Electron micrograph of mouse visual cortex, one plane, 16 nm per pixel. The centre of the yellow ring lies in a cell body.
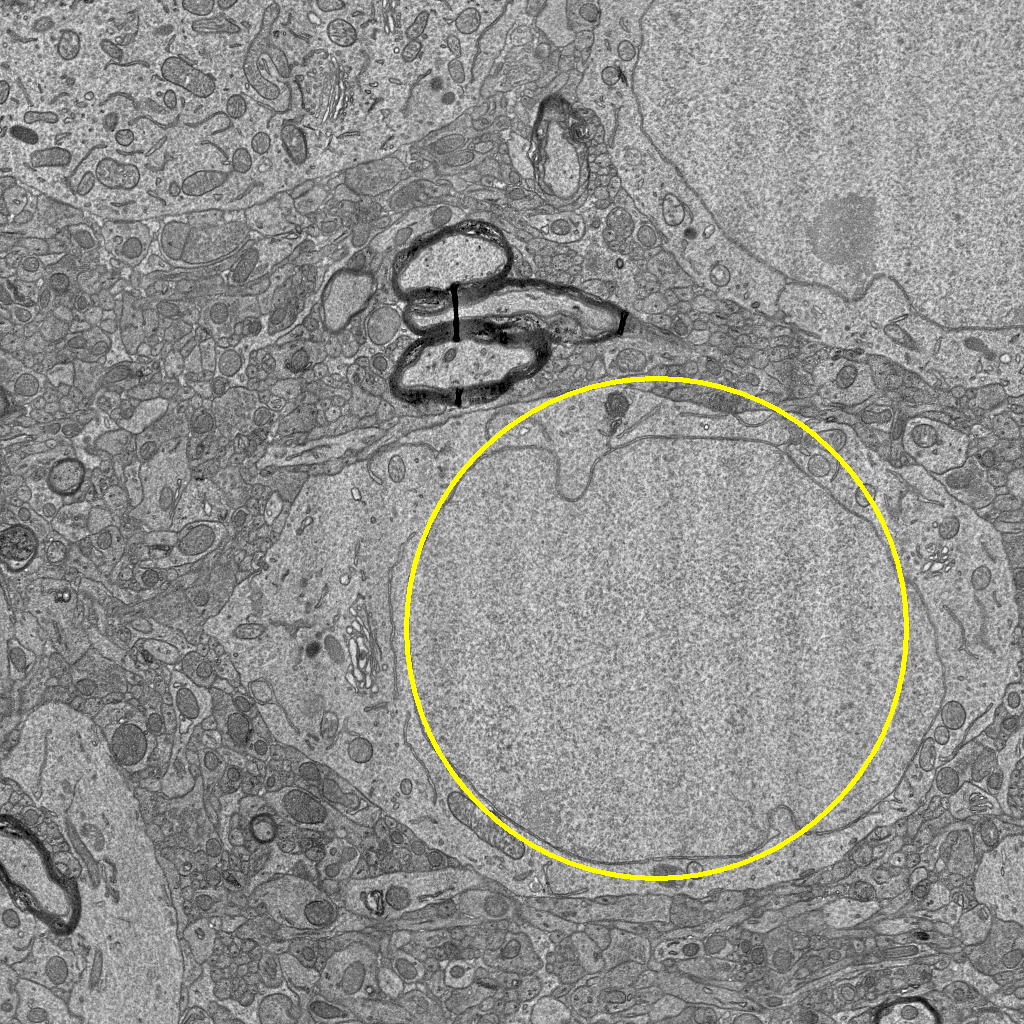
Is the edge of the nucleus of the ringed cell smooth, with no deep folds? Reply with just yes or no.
No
